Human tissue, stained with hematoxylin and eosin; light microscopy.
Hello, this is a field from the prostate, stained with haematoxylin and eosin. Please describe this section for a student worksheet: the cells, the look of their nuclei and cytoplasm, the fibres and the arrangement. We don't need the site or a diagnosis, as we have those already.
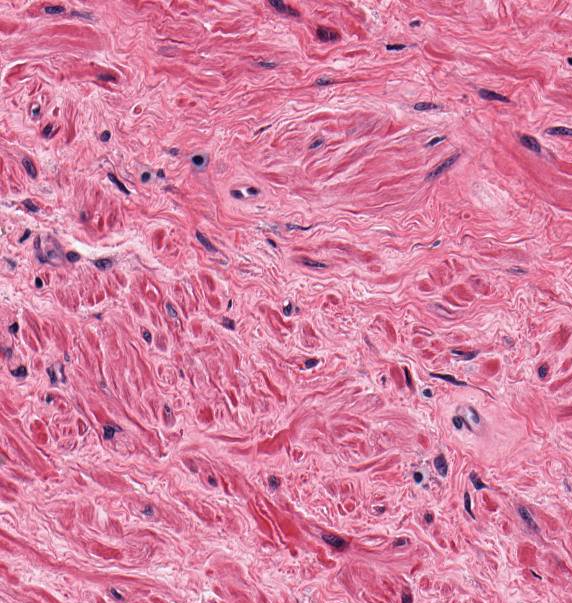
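Fibres: interlacing pink bundles fill the whole field, running in different directions. Cut surfaces: in the left half and centre, many bundles are cut across and show as rounded pink profiles. Nuclei: those of the spindle cells are elongated and dark-staining. Spacing: the nuclei are sparse and widely spaced among abundant pink material.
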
